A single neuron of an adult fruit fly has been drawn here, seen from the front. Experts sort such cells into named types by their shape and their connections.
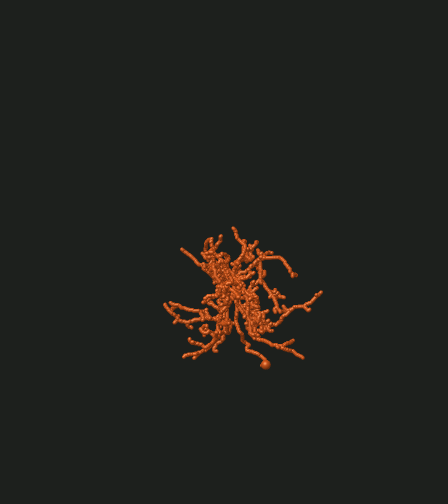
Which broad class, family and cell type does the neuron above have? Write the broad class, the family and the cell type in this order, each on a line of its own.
nerve-cord intrinsic neuron
hemilineage 00A
IN00A048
